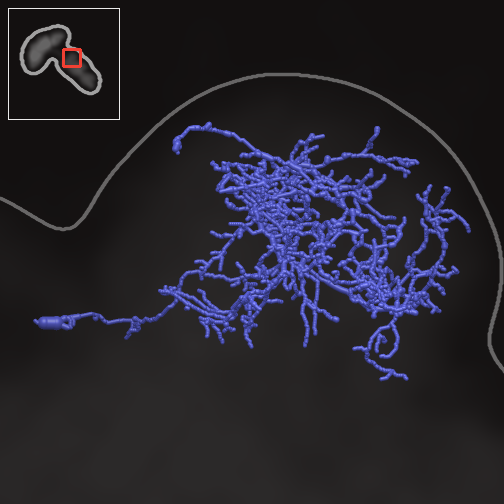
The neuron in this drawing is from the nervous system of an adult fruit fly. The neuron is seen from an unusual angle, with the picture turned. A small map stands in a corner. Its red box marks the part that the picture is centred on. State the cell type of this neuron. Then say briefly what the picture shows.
It is of cell type IN14A007. It is a nerve-cord intrinsic neuron. It is in the nerve cord and does not reach the brain. Dozens of branch ends can be seen.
